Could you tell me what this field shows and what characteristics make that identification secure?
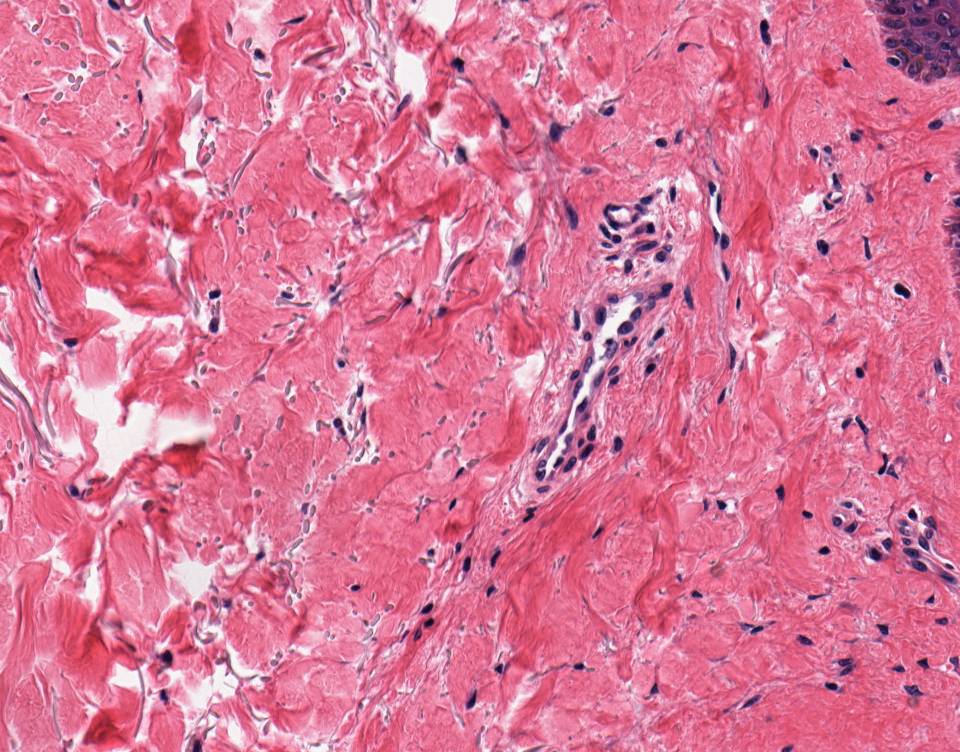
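This is dermis. Almost the whole field is thick pink collagen bundles running in many directions without a regular pattern.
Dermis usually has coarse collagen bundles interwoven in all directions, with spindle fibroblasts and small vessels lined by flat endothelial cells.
Follow the slit-like vascular lumen running obliquely through the centre-right; flattened endothelial nuclei line it. Between the bundles, cells are sparse, mostly with thin, dark, elongated fibroblast nuclei. The collagen looks more compact toward the right than the left.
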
